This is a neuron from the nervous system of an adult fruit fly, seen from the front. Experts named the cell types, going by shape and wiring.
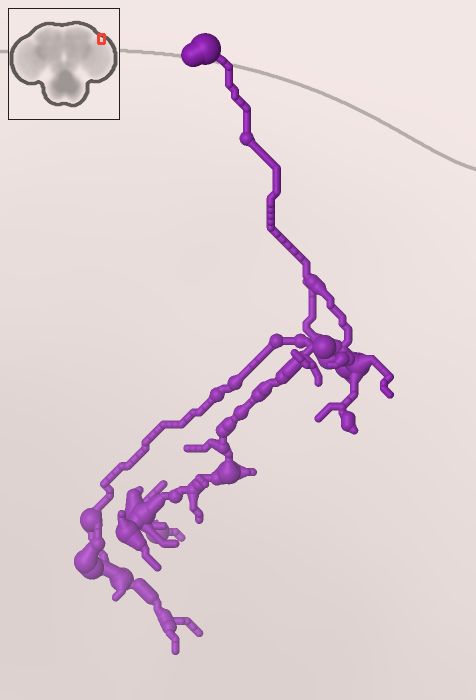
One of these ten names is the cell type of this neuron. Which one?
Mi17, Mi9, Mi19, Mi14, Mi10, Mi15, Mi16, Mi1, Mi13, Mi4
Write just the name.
Mi15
